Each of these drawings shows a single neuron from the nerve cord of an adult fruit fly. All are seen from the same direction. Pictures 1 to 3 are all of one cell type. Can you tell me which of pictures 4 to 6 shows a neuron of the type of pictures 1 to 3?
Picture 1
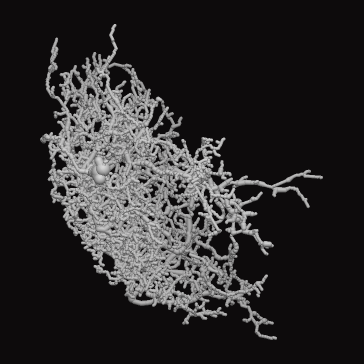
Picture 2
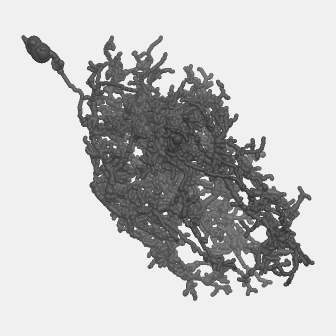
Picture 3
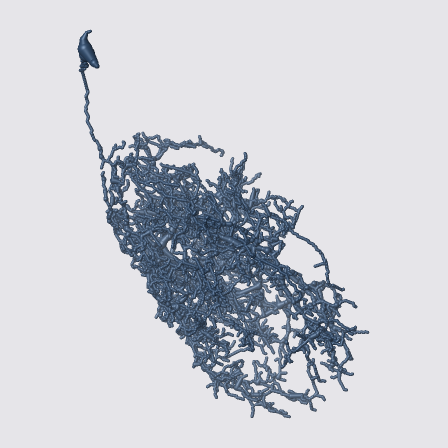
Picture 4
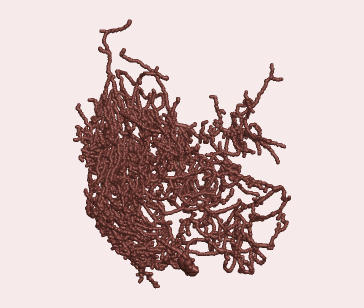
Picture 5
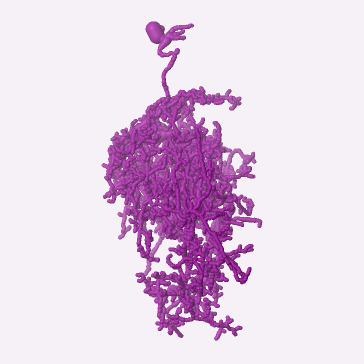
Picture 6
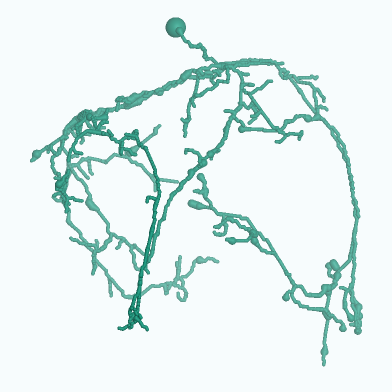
5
